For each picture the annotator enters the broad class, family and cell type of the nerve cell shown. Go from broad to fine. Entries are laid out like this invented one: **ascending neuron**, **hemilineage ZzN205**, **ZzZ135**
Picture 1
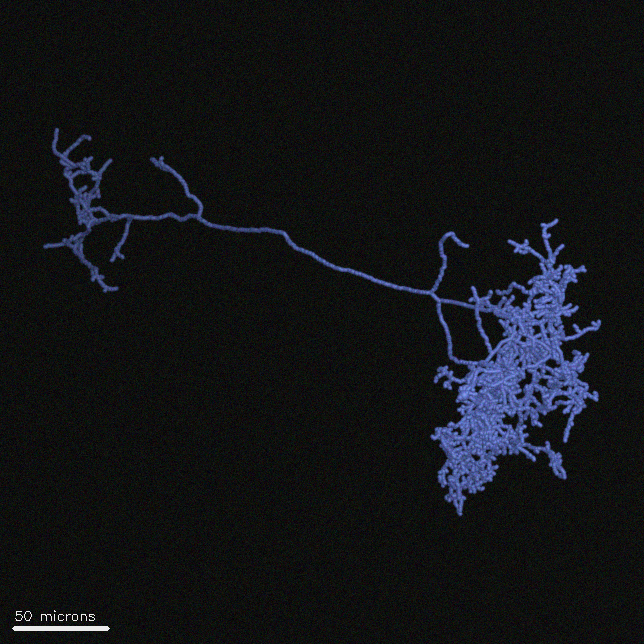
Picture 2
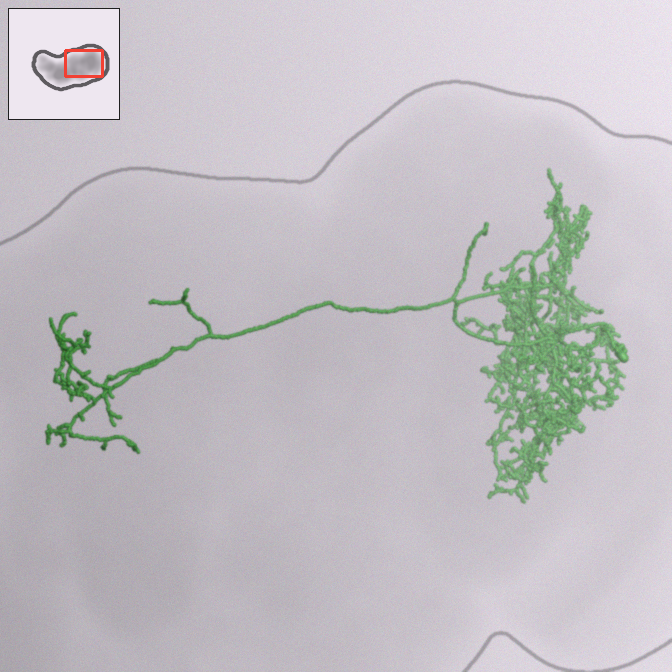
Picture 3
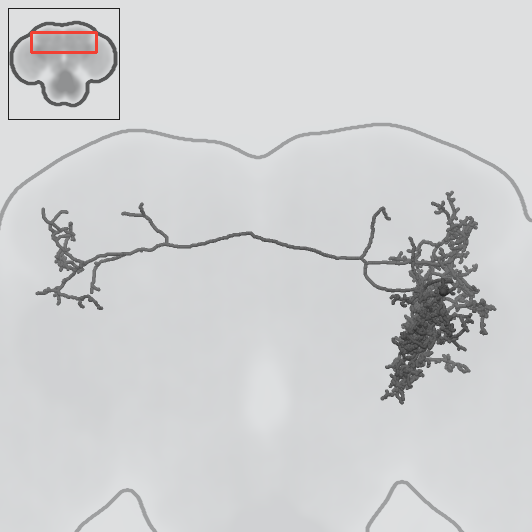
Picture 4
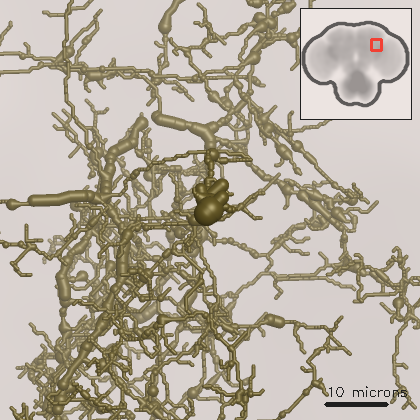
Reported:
**central-brain intrinsic neuron**, **hemilineage VLPl&d1_dorsal**, **AVLP243**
